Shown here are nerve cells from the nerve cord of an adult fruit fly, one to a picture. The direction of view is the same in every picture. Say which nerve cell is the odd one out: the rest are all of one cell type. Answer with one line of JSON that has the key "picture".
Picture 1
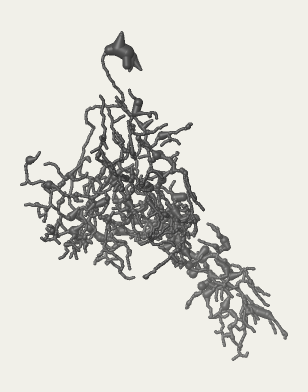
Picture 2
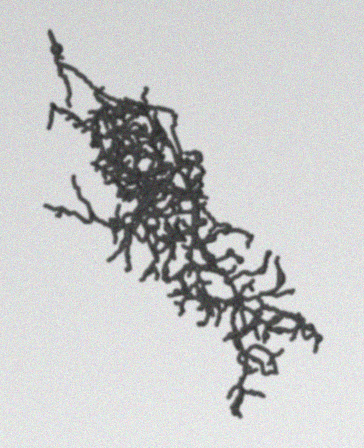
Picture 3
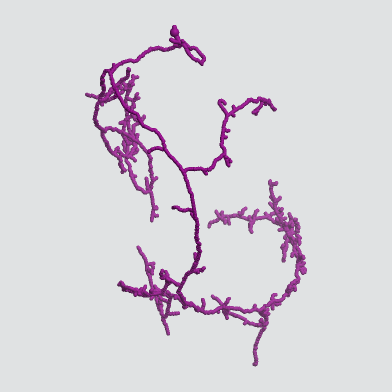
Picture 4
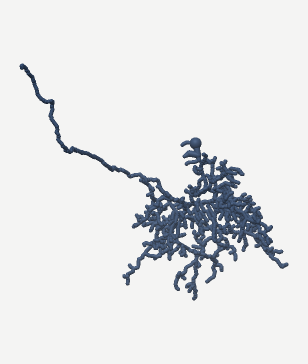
{"picture": 3}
